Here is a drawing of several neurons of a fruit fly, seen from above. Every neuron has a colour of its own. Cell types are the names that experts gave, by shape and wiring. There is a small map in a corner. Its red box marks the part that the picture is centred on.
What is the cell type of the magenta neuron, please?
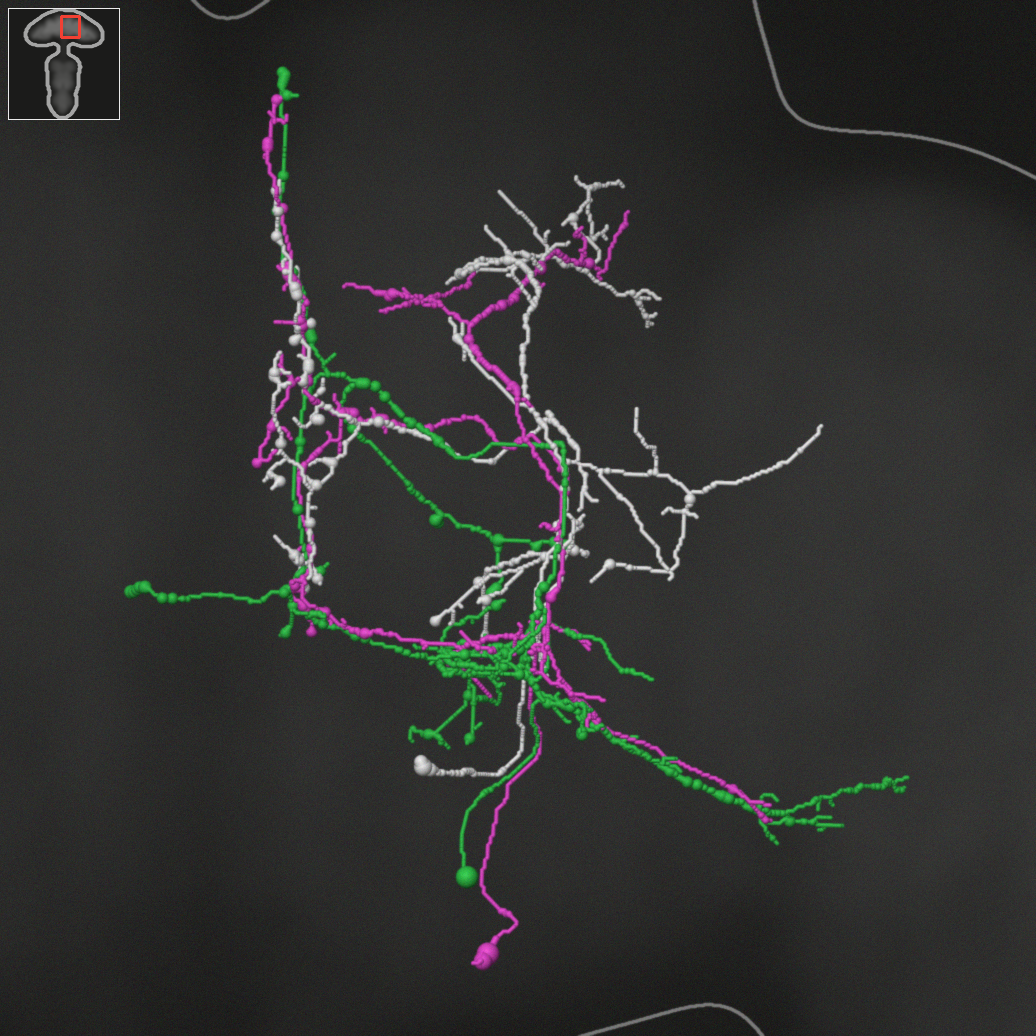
CB1650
